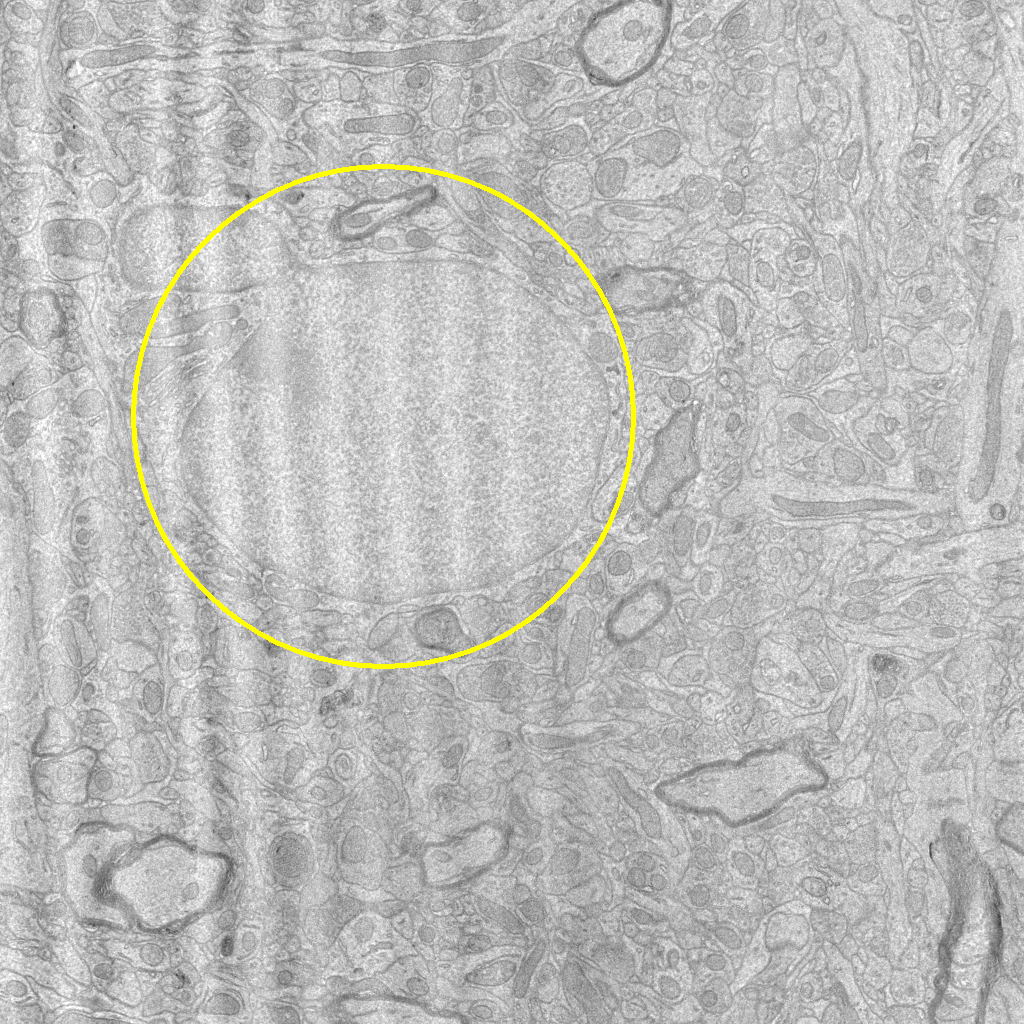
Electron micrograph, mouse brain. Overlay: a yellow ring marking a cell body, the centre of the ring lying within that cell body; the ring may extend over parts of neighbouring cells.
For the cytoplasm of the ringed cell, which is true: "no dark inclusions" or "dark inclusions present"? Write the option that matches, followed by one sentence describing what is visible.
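No dark inclusions. No dark dense granules are seen in the cytoplasm around the nucleus.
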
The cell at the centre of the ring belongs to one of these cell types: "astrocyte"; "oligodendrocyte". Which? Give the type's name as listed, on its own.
astrocyte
